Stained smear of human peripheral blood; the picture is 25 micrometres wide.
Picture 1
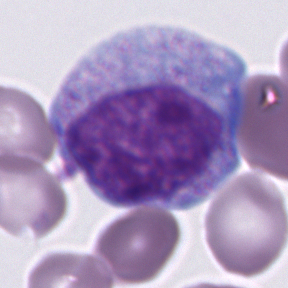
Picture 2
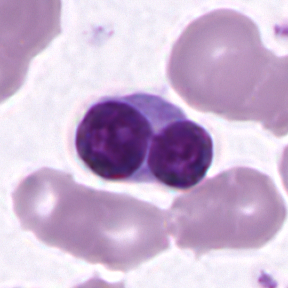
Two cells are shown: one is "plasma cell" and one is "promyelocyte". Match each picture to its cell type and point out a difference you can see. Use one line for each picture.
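Picture 1 is a promyelocyte. Fine pinkish-purple granules are scattered through the cytoplasm.
Picture 2 is a plasma cell. No granules are visible in the cytoplasm.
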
